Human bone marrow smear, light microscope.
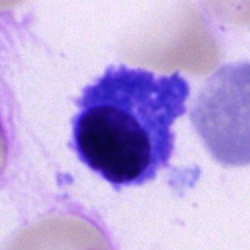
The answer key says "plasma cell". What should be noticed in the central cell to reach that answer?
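Start with the nucleus, off-centre toward the lower left, which goes with a plasma cell.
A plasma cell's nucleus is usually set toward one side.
The deep blue stain of the cytoplasm fits too; most of it lies above and to the right of the nucleus.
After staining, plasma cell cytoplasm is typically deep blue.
The chromatin fits less well: it is very dark and dense throughout.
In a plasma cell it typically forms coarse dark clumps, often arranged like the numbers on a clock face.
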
